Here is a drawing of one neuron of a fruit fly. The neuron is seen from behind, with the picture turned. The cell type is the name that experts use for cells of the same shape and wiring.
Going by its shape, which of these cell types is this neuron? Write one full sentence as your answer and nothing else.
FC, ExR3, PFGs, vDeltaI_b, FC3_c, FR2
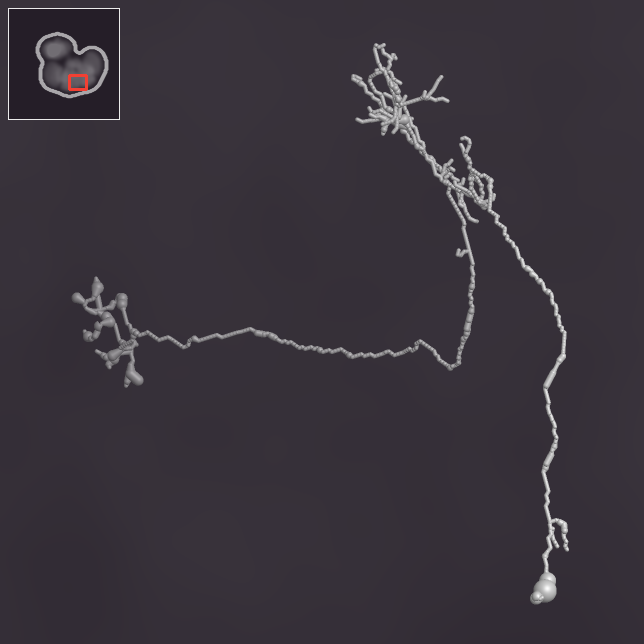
The type assigned to this neuron is FR2.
